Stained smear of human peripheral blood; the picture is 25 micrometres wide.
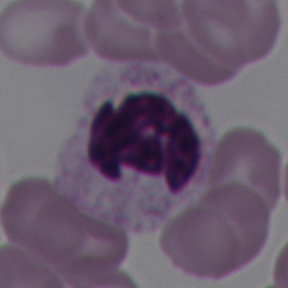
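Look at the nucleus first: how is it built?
It is divided into several lobes, with no nucleoli visible.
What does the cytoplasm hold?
Many fine lilac granules.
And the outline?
Roughly round.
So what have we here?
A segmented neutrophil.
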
